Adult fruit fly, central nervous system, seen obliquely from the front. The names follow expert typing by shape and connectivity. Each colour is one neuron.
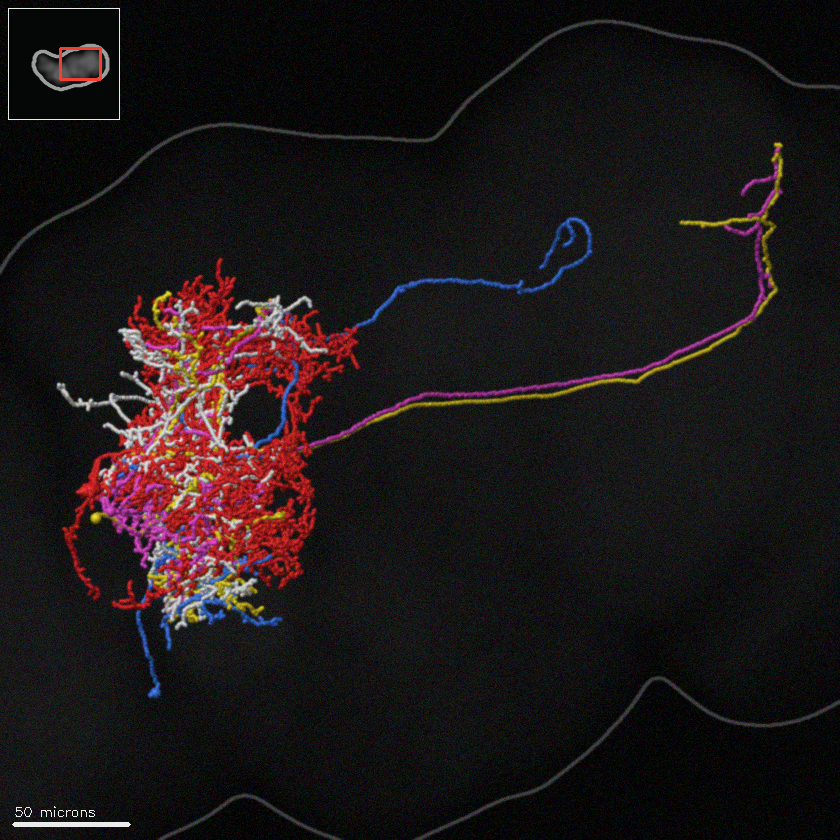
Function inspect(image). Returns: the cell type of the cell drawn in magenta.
AVLP271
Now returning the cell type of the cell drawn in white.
AVLP474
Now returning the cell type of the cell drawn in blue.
CB1302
